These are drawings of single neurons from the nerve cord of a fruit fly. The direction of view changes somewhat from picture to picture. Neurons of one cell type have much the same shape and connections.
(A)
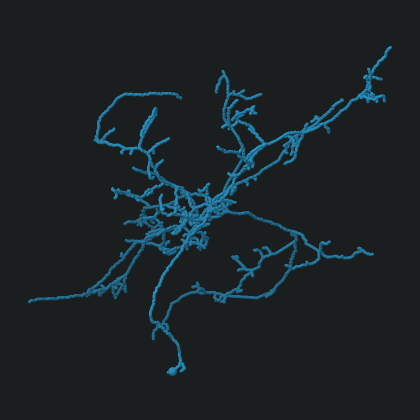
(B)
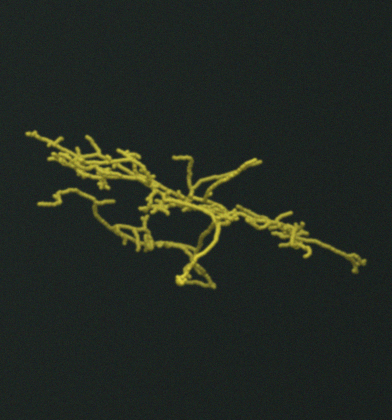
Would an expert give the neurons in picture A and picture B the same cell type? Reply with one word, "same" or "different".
same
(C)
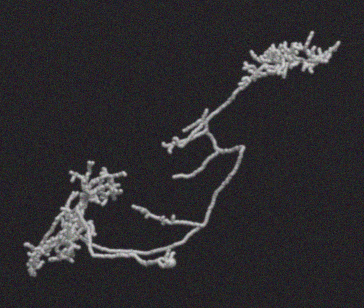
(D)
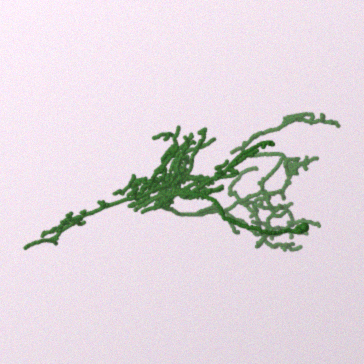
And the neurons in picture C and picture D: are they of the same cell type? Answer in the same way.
different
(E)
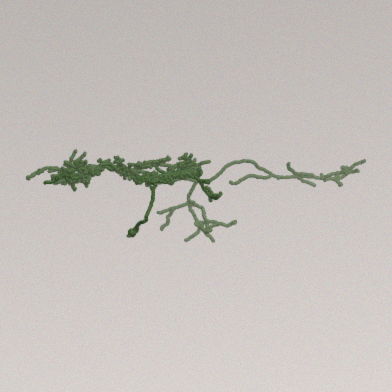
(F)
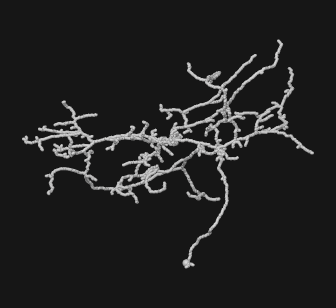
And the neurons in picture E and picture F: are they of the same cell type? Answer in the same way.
different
